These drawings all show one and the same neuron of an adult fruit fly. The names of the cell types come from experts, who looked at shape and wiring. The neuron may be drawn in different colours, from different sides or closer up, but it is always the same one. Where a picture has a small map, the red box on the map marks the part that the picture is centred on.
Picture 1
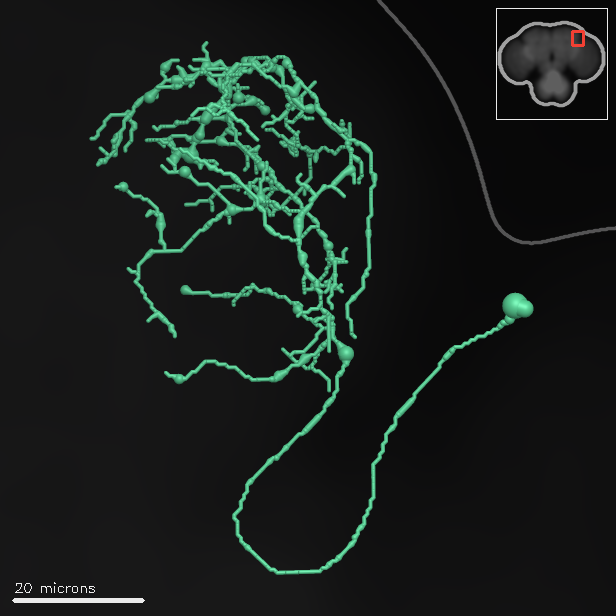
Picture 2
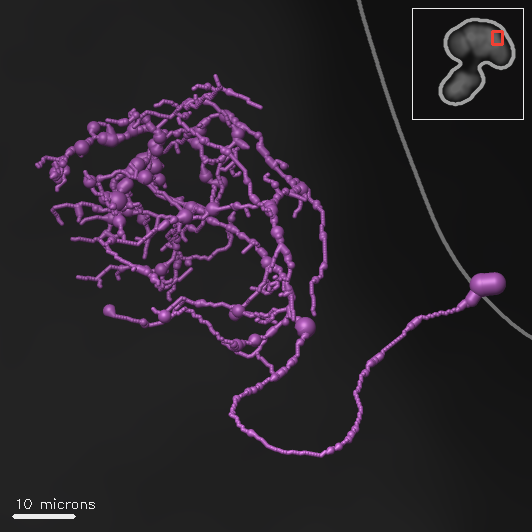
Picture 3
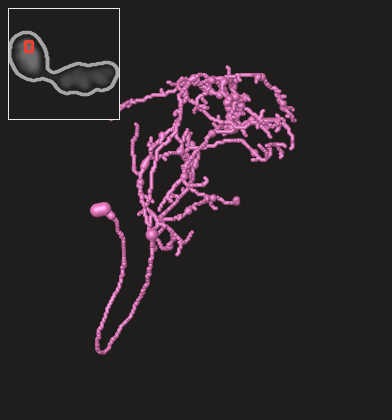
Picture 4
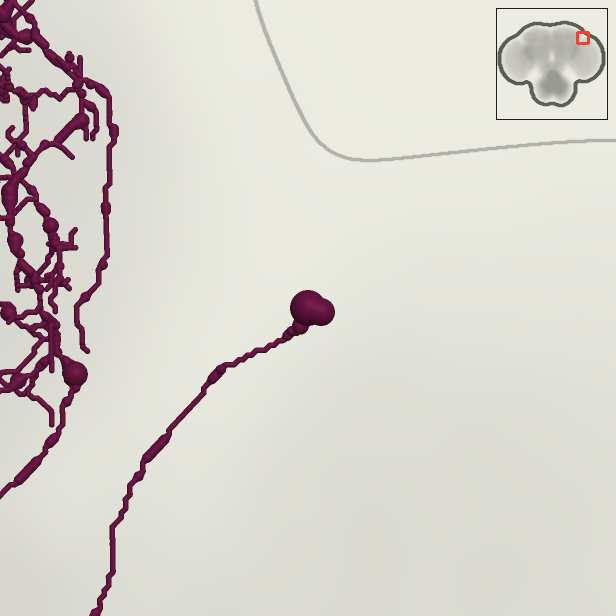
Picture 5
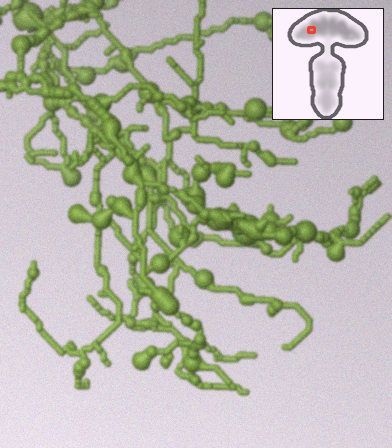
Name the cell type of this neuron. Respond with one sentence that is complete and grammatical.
This neuron counts as a member of the cell type LHAV4g4_b.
